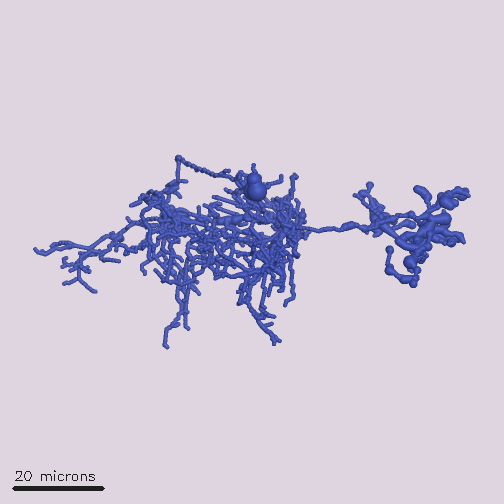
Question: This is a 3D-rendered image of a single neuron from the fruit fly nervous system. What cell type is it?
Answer: INXXX287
